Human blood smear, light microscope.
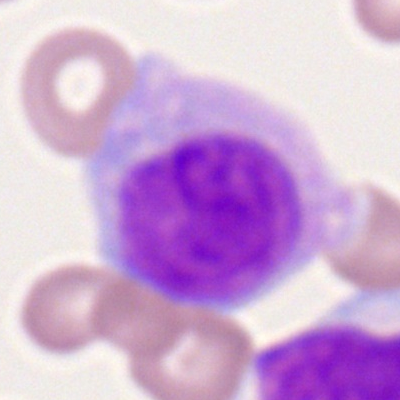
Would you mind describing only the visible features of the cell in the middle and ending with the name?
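The cytoplasm is pale blue-lavender, and its widest band lies on the upper-left side of the nucleus. No distinct granules are visible in the cytoplasm. The image is slightly blurred. This cell is a monocyte.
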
